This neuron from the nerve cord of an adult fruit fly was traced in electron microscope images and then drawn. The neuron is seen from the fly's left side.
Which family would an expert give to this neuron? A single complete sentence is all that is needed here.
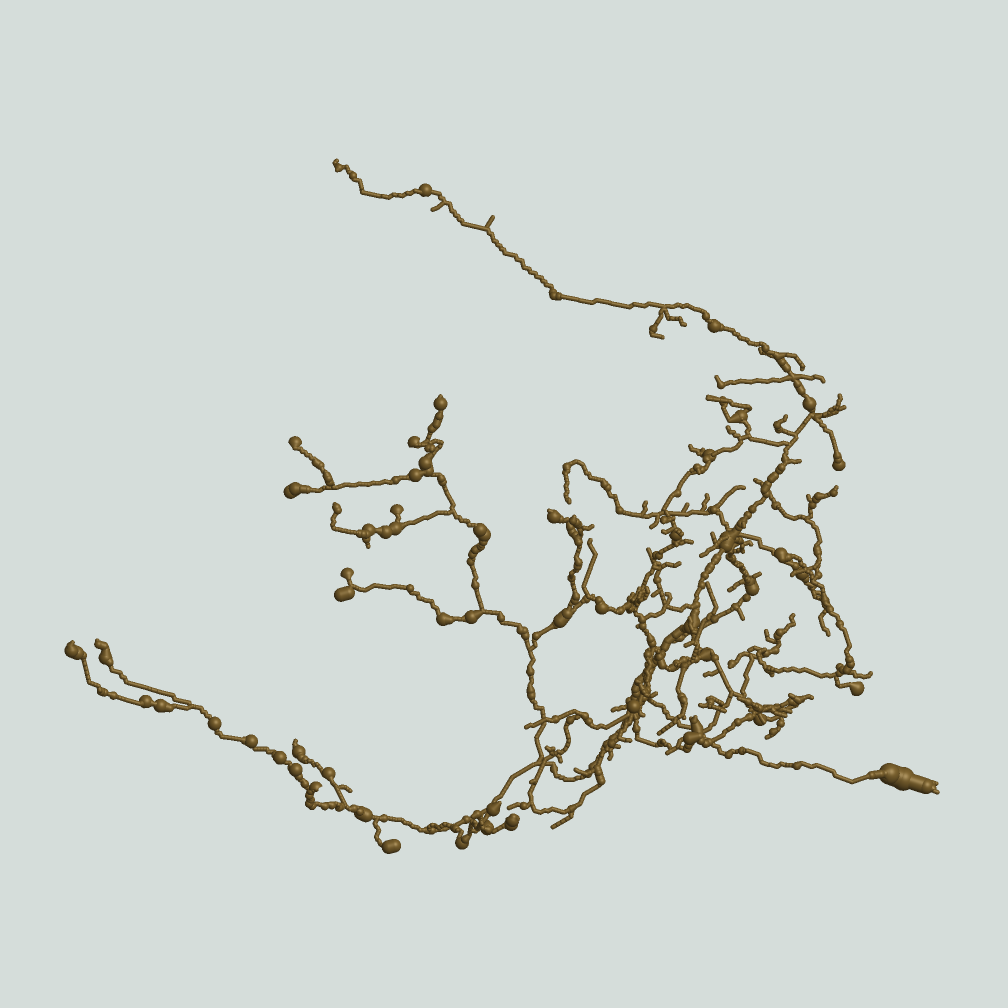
This neuron has hemilineage 01B as its family.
